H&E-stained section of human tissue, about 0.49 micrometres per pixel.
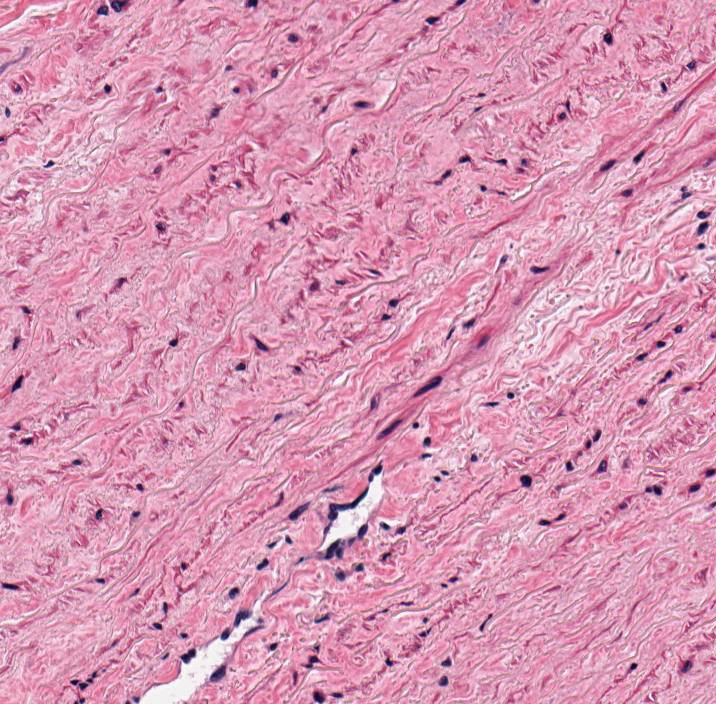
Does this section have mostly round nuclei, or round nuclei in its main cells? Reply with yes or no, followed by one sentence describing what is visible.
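No. The scattered nuclei are small, dark and mostly elongated.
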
